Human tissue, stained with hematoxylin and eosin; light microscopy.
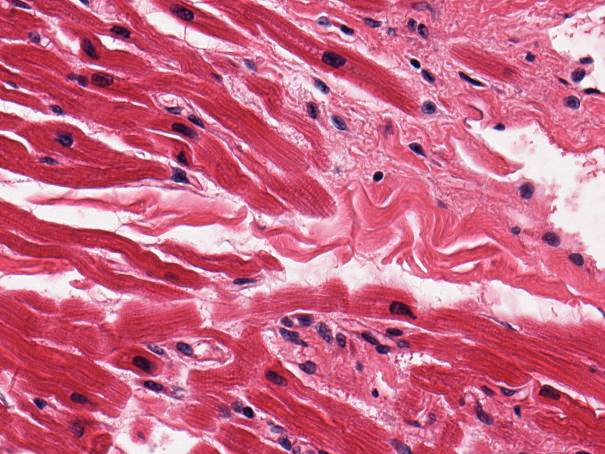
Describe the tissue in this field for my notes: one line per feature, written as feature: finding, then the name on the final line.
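Fibre direction: mostly diagonal, upper left down to lower right
Nuclei: oval, sitting centrally in the fibres
Branching: some fibres split off and join their neighbours
Cytoplasm: a deep red-pink
Tissue: atrial appendage of the heart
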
